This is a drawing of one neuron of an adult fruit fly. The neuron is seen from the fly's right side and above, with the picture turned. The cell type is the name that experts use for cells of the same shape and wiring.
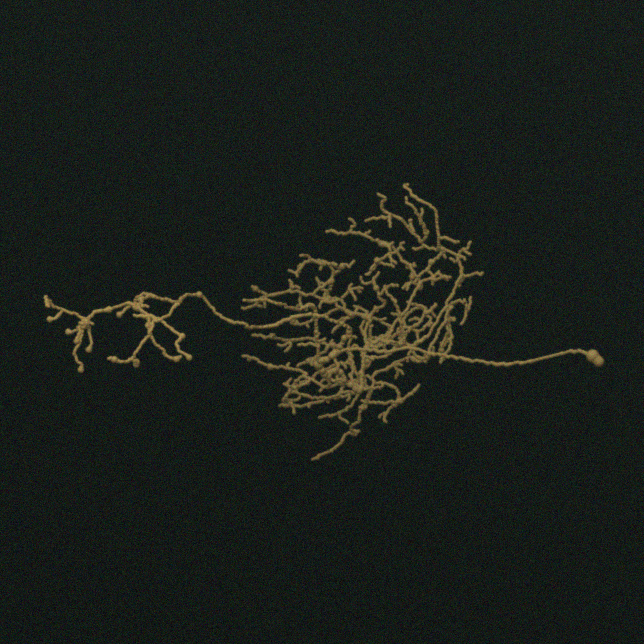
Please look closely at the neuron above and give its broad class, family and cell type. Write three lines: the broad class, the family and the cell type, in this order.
visual projection neuron
hemilineage LHl4_posterior
LC35b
